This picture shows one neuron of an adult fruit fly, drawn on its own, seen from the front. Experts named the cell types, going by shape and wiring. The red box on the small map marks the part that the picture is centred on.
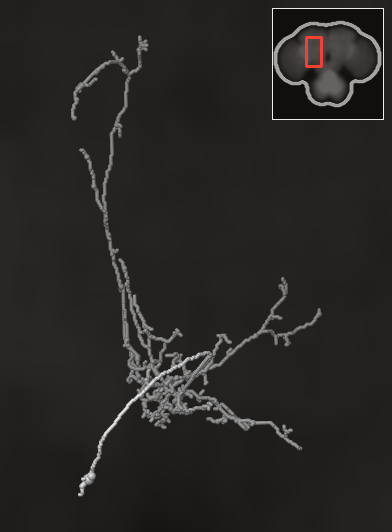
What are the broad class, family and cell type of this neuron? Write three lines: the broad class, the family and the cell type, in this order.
central-brain intrinsic neuron
hemilineage WEDa2
WED026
